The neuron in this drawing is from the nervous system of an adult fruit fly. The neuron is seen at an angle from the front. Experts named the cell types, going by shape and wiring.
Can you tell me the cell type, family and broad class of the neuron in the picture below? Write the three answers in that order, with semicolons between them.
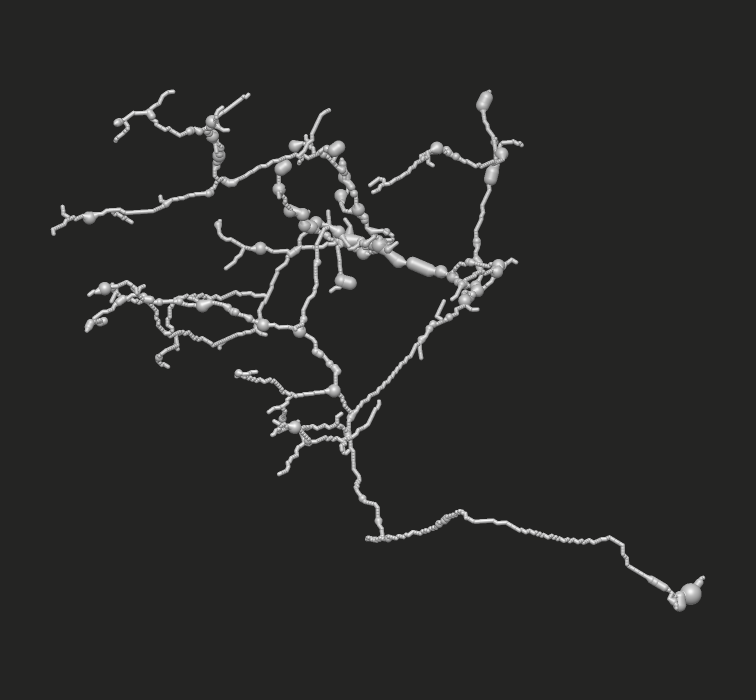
IN14A095; hemilineage 14A; nerve-cord intrinsic neuron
